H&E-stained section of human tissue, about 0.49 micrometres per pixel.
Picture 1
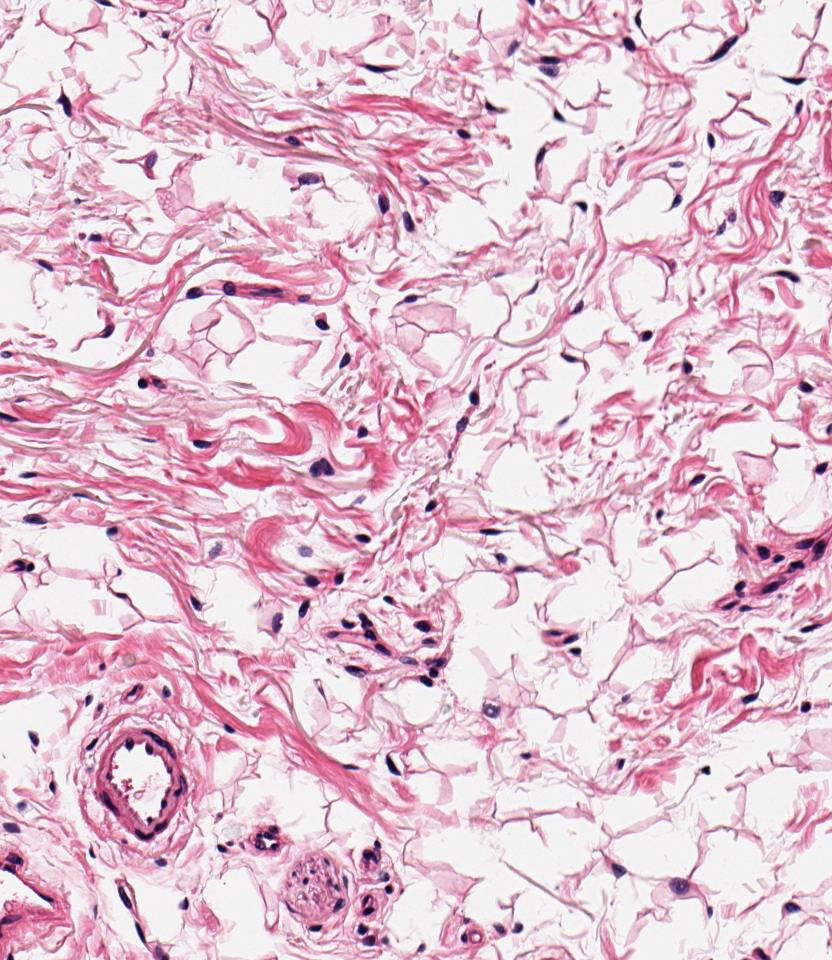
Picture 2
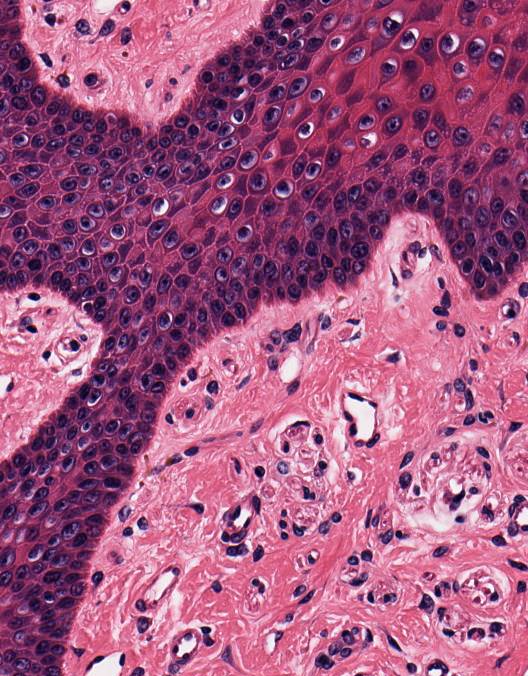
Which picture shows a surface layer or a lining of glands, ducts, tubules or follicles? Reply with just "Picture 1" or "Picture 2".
Picture 2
